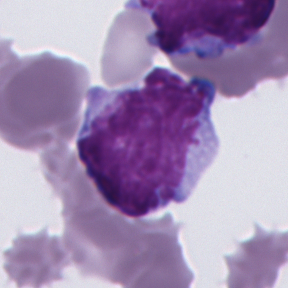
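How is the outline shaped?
Angular and irregular, not round.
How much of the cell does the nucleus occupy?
Most of it.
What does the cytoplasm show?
Pale greyish-blue colour, no distinct granules.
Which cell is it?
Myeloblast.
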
